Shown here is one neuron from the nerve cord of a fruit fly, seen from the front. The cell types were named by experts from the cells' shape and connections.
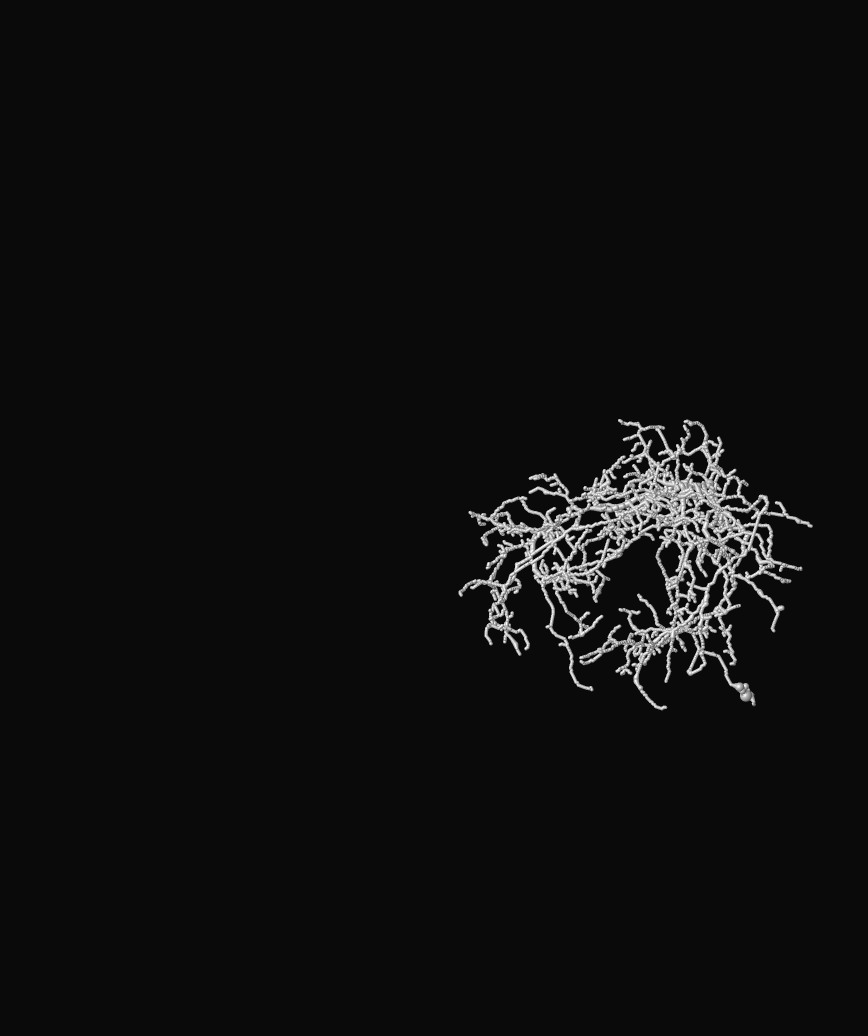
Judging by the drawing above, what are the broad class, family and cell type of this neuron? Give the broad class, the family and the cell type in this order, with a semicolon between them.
nerve-cord intrinsic neuron; hemilineage 03A; IN03A022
